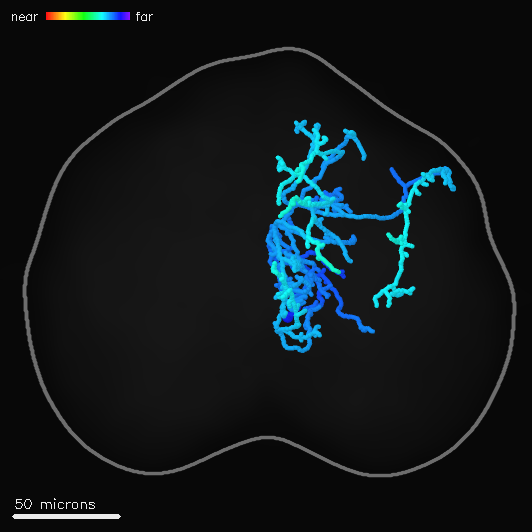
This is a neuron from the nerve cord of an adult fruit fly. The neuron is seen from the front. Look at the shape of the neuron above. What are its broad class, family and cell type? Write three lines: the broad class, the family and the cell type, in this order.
nerve-cord intrinsic neuron
hemilineage 04B
IN04B083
